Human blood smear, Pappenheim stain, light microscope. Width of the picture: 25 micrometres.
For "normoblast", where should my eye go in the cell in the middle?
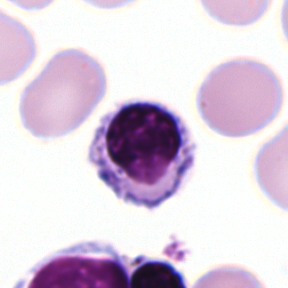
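What fits a normoblast: the nucleus is round in outline and about 7 micrometres across.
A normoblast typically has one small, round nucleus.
The nucleus also sits off-centre, toward the top of the cell, so the cytoplasmic rim is widest below it.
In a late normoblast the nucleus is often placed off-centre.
What does not fit is the colour: the cytoplasm is pale greyish-lilac rather than pinkish-orange.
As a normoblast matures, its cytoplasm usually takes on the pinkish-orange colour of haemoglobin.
A pale clear zone lies in the cytoplasm just below the nucleus.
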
